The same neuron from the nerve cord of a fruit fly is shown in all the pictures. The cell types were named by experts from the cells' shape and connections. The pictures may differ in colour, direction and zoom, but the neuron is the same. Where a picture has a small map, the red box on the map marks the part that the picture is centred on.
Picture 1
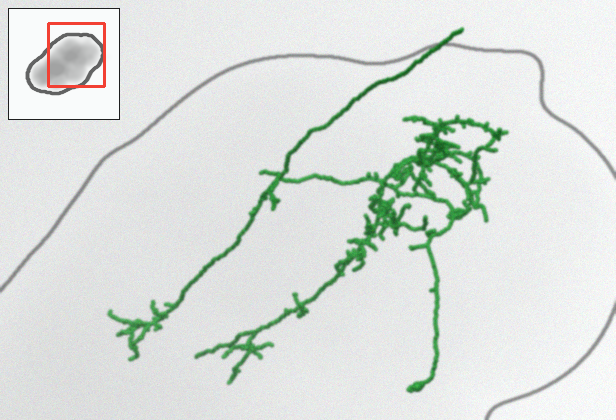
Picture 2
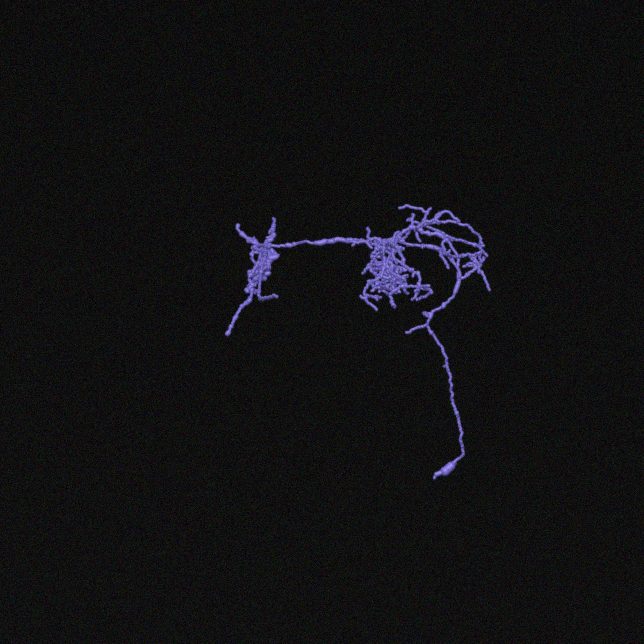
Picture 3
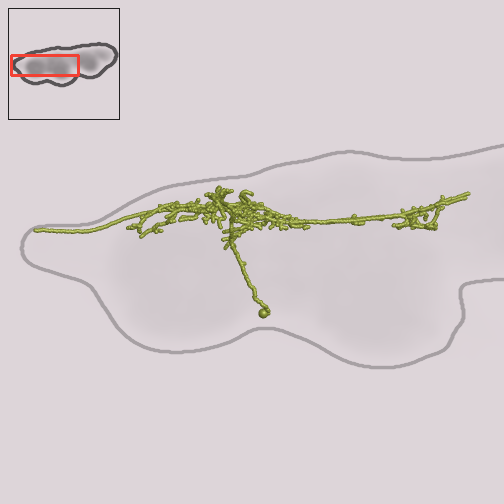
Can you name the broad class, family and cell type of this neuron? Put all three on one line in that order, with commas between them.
ascending neuron, hemilineage 06A, AN06A018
